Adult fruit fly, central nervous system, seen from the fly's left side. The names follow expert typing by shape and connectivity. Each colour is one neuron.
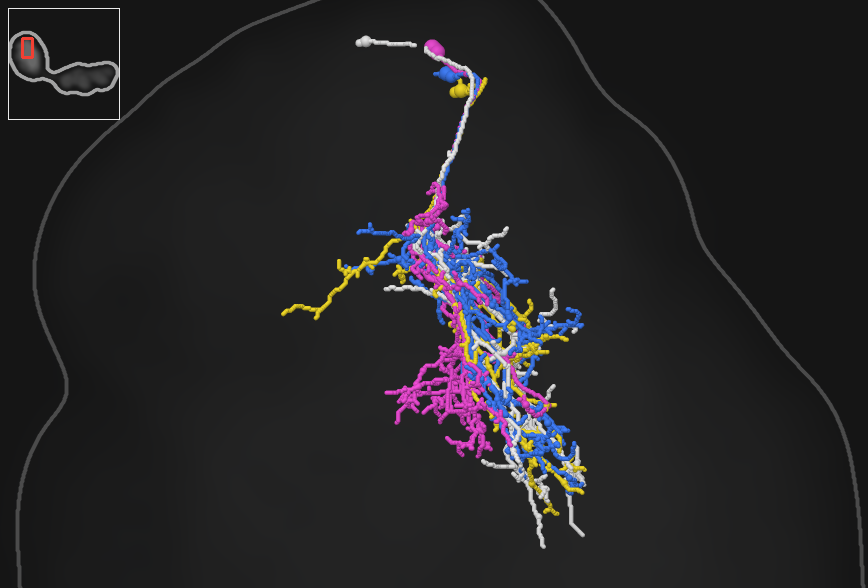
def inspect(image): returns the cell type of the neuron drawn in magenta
CL191_b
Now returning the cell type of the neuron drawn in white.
CL185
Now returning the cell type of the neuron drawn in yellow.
CL186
